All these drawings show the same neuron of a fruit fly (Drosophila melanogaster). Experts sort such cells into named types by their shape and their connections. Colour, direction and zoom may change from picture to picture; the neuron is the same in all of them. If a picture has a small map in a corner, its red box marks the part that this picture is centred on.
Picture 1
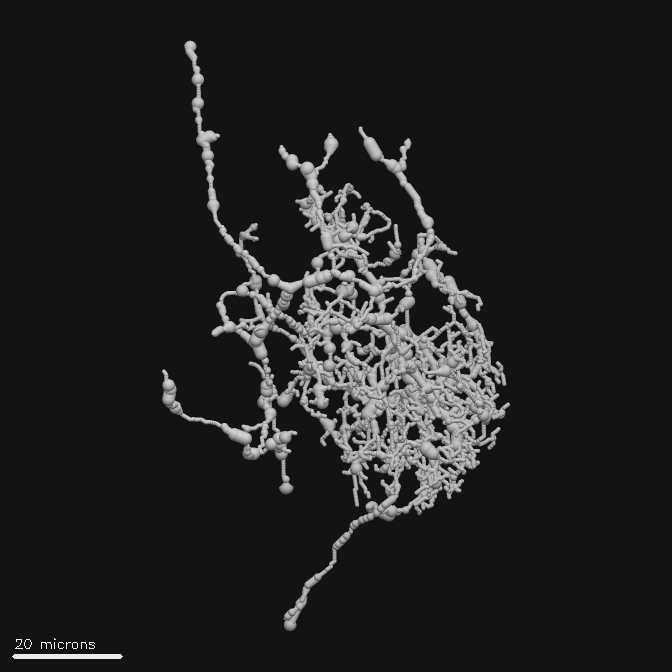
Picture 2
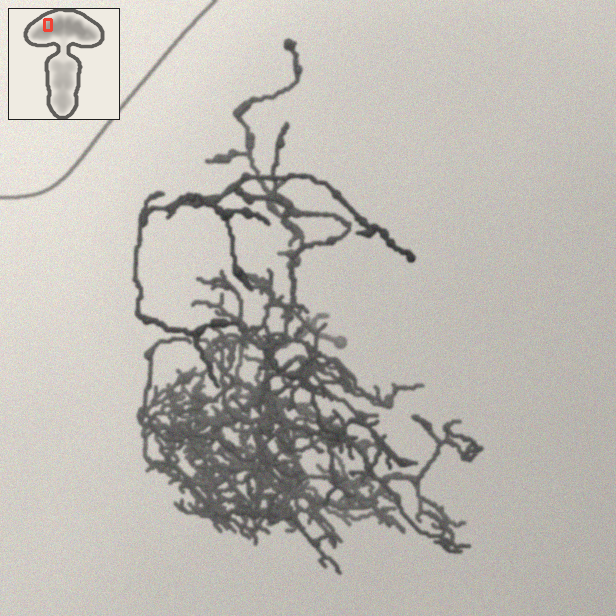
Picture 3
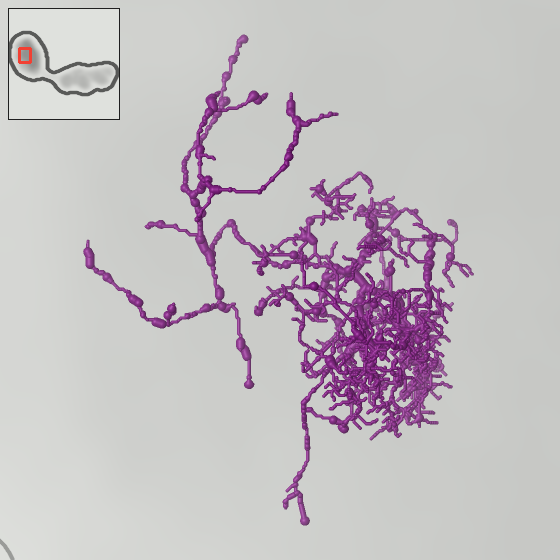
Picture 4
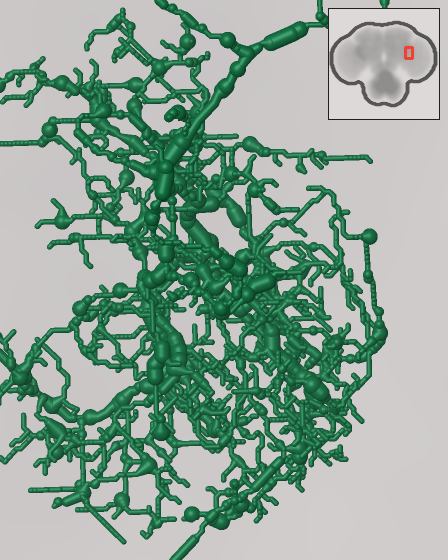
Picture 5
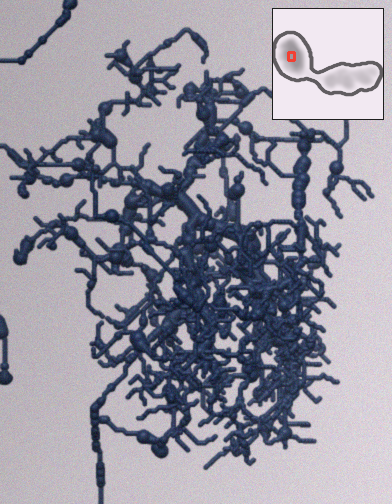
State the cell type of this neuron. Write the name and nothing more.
PVLP072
